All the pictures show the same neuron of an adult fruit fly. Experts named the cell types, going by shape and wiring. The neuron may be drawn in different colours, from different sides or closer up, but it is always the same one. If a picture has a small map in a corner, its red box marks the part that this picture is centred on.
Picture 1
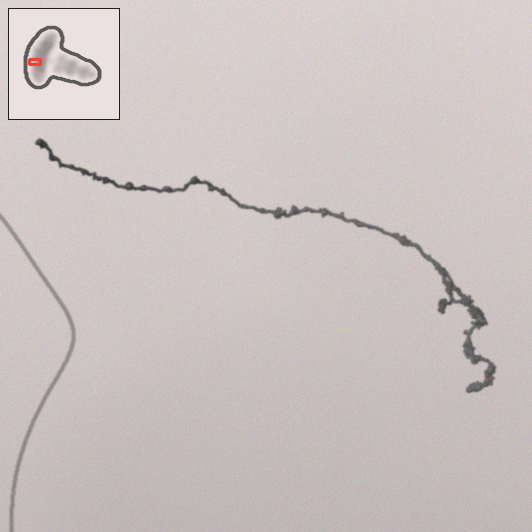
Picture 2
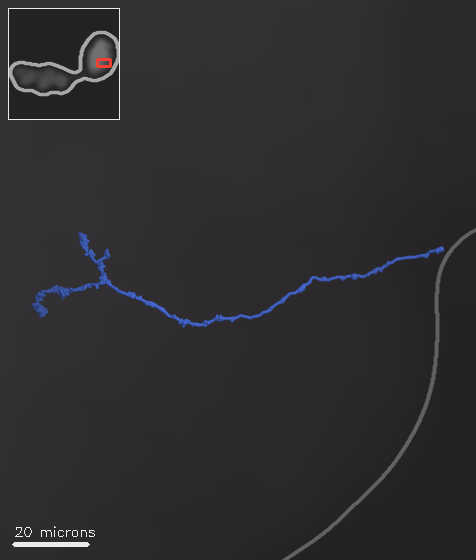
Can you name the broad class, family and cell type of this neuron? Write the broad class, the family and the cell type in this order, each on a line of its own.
sensory neuron entering the brain
class mechanosensory
JO-CL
